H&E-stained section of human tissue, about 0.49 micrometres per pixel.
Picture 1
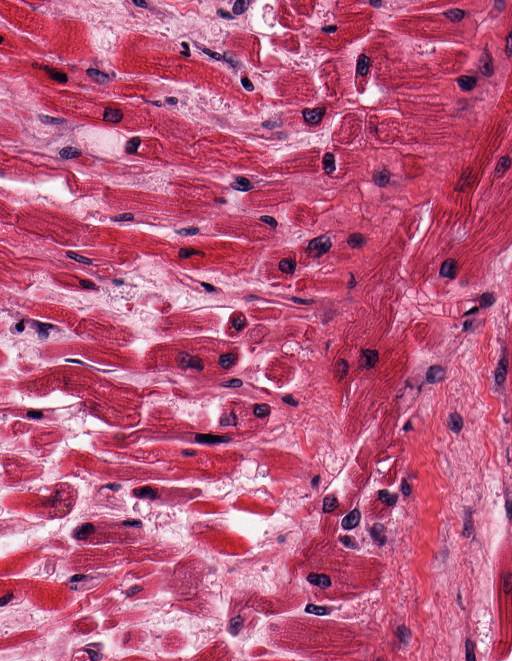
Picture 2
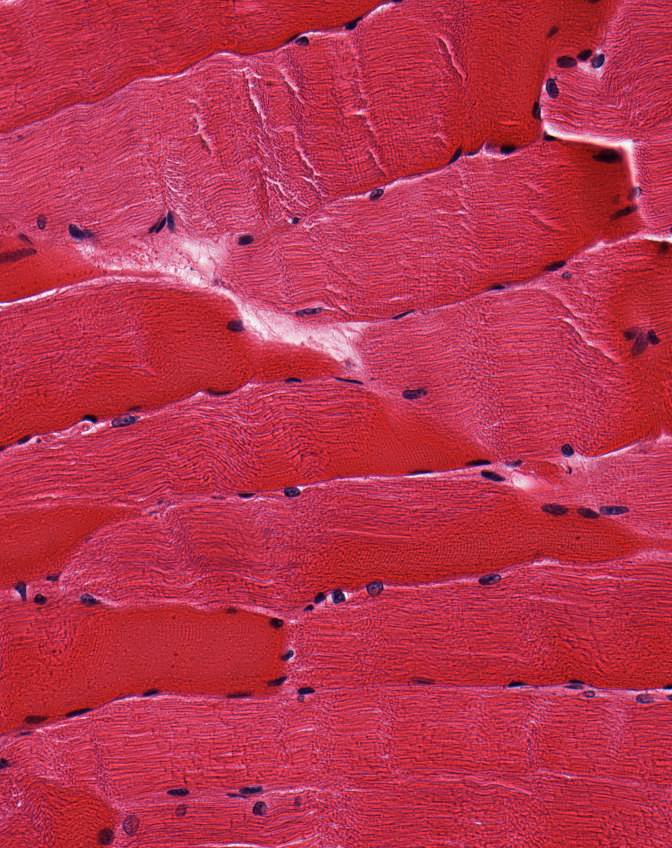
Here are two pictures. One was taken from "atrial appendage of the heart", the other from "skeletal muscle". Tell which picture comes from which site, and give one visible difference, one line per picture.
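Picture 1: atrial appendage of the heart. Near the centre of the field some fibres are cut across, giving rounded profiles with a central nucleus.
Picture 2: skeletal muscle. The nuclei lie at the edges of the fibres rather than in their centres.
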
